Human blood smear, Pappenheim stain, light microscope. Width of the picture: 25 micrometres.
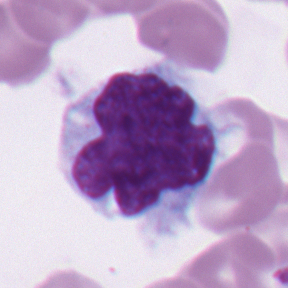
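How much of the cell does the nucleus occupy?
The nucleus fills most of the cell.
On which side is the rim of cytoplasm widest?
It is widest on the left side.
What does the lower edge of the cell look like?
It is faint and ragged.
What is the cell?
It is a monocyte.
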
